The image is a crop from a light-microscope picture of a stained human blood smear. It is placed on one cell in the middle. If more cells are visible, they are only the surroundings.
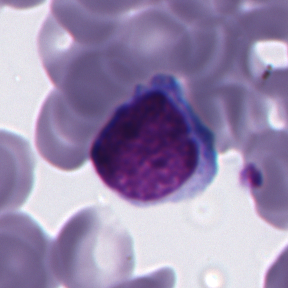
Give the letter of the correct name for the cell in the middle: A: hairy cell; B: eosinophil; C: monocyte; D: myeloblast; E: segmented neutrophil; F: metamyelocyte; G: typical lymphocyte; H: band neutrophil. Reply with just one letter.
G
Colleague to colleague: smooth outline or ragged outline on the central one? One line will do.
A ragged or projecting edge replaces the smooth outline in this cell.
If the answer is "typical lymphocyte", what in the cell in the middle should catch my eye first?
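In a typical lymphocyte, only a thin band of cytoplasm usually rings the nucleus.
That goes with the rim here, which is widest on the right side of the cell and shows no visible granules. Beyond that, just take in what's there: dark purple, coarsely clumped chromatin with paler patches between the clumps, and a ragged outline with small projections at the top.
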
